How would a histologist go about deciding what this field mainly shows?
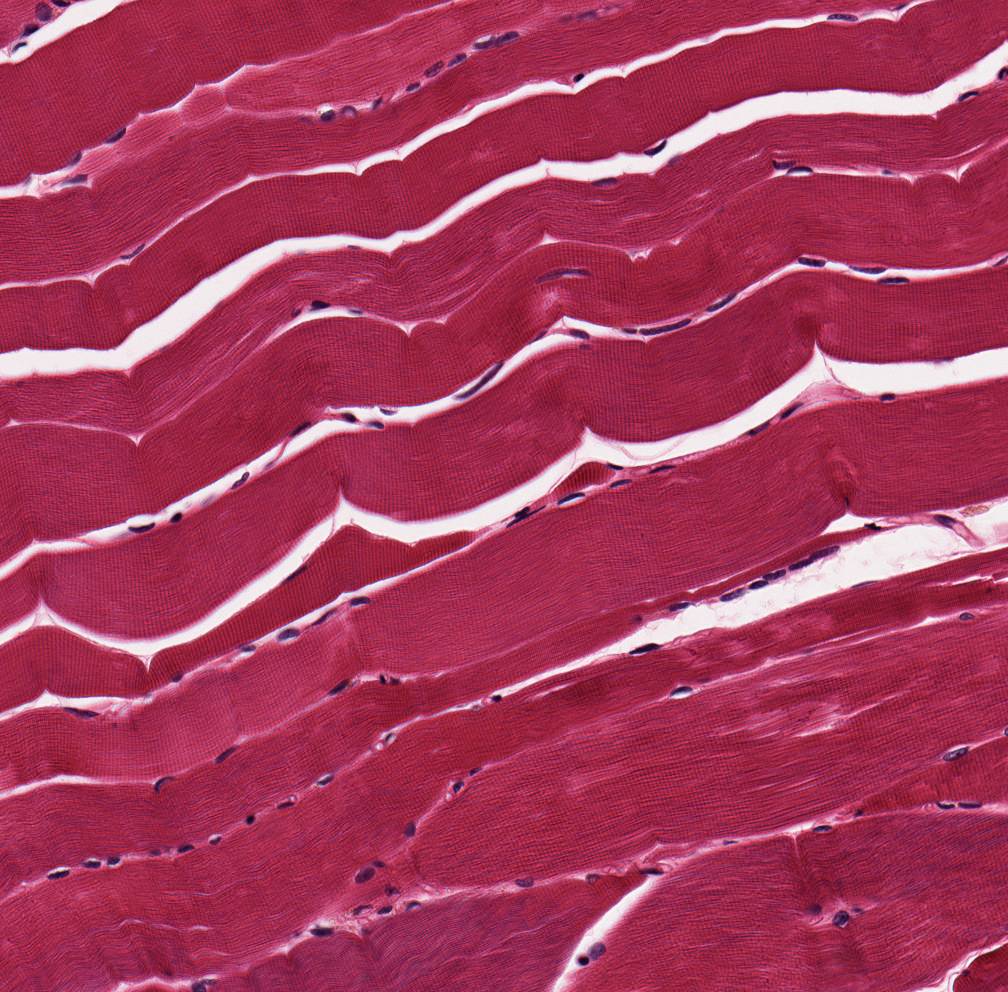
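Tissue: skeletal muscle. Fibres show fine cross-striations across their width; nuclei flattened, at fibre edges.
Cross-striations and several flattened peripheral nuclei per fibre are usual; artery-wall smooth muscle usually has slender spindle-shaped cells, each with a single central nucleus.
Cytoplasm deep pink-red throughout.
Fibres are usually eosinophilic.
Only thin connective tissue strands with scattered small dark nuclei between fibres.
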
